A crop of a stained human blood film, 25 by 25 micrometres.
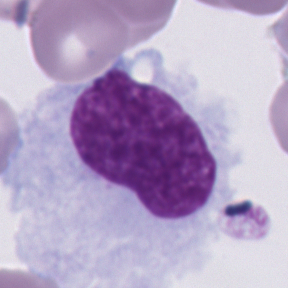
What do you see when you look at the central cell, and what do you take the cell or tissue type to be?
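Start with the outline: it is irregular and frayed rather than smooth. Now the nucleus, which is oval, about 14 by 9 micrometres, with a shallow indentation that gives it a bean shape. Its chromatin is fine and lacy, spread fairly evenly throughout. On most sides, a broad rim of pale grey-blue cytoplasm surrounds it. So this central cell is a hairy cell.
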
